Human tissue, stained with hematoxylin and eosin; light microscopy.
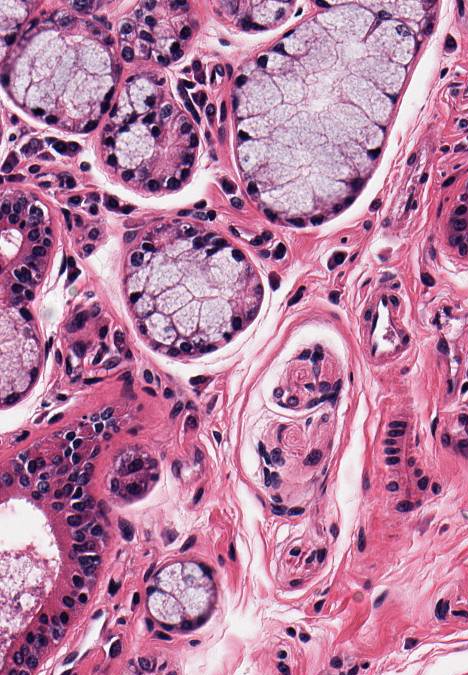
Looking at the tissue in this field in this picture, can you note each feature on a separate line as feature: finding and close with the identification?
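Units: rounded, glandular, parted by pink fibrous stroma
Largest units: upper half of field
Larger units: mucous acini, pale bubbly finely vacuolated cytoplasm
Mucous nuclei: dark, flattened, pressed to outer edge
Lower left: smaller crowded cells, pinker cytoplasm, round nuclei
Name: minor salivary gland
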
